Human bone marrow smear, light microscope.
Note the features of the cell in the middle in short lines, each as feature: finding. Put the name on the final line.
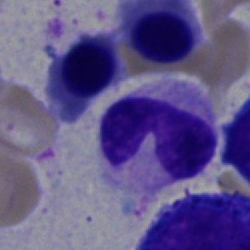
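Shape: horseshoe nucleus, deep notch opening downward
Chromatin: coarsely clumped, not fine
Nucleoli: none visible
Vacuoles: none in the cytoplasm
Cell: band neutrophil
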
